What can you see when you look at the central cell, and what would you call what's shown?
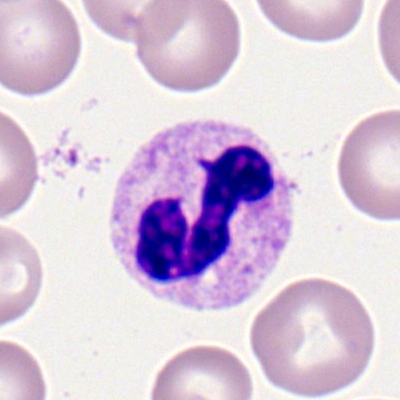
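Look first at the outline, which is round and smooth. The nucleus runs diagonally from lower left to upper right, and no nucleoli can be made out within it. Fine lilac granules are scattered throughout the cytoplasm. The cell is a segmented neutrophil.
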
